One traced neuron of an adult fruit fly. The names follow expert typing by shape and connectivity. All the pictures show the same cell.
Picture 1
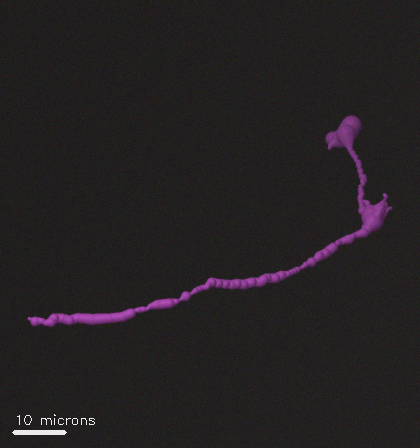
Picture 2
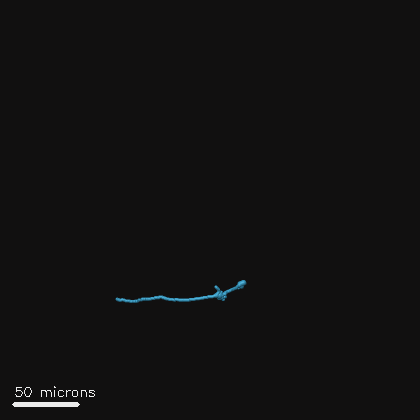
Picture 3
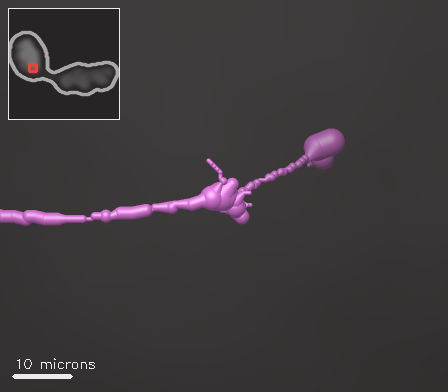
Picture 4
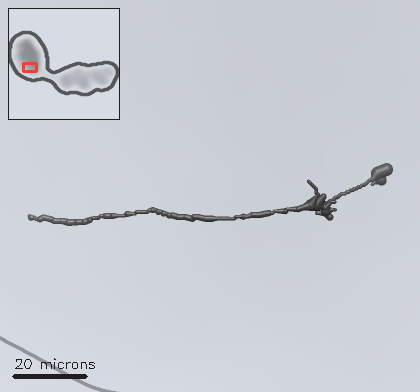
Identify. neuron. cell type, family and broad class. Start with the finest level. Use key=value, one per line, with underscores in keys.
cell_type=L1
family=L
broad_class=optic-lobe intrinsic neuron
